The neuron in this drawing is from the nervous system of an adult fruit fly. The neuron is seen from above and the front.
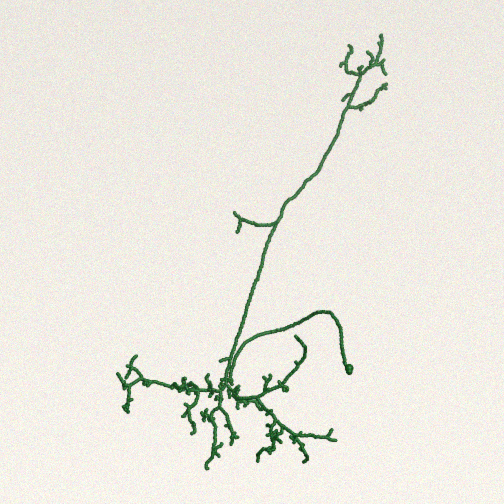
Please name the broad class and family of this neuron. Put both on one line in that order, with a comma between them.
nerve-cord intrinsic neuron, hemilineage 11A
